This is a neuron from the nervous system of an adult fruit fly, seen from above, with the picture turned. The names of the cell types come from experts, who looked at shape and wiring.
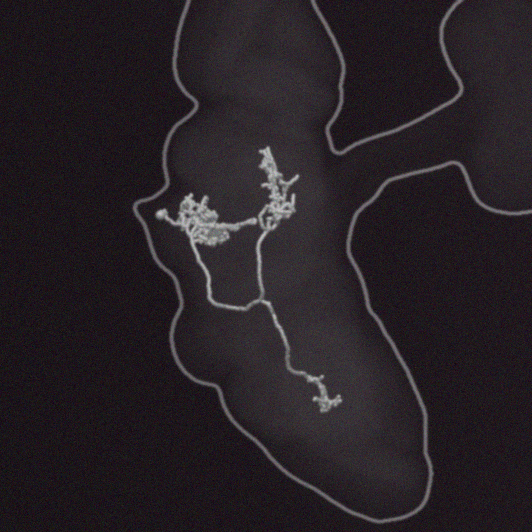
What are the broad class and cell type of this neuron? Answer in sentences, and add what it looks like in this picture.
This is a central-brain intrinsic neuron. The cell type is GNG485. As drawn here it is taller than it is wide.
